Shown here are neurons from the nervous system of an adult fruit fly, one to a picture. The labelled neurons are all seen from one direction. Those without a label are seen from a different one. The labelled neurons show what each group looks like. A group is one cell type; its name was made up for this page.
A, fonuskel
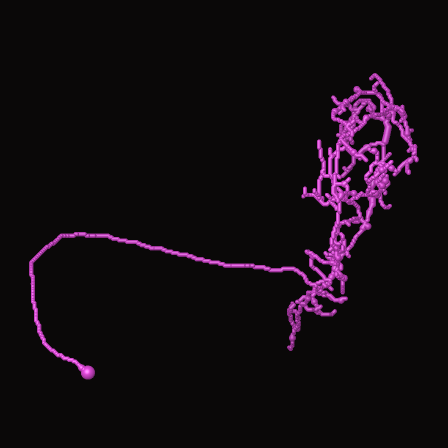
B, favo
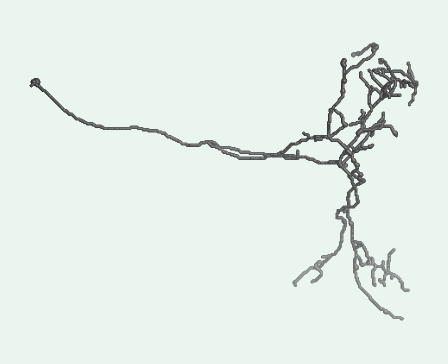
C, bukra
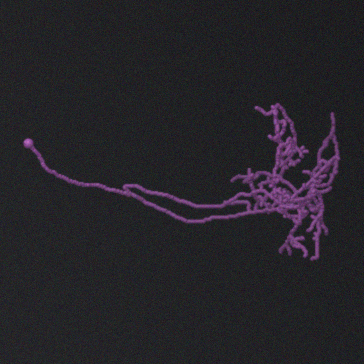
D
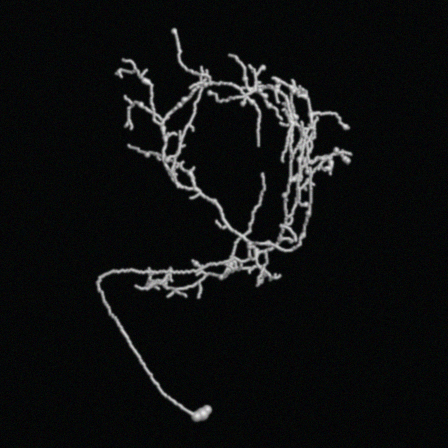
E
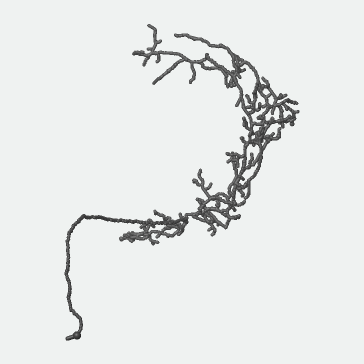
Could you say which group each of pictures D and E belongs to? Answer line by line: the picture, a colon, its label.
D: fonuskel
E: fonuskel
